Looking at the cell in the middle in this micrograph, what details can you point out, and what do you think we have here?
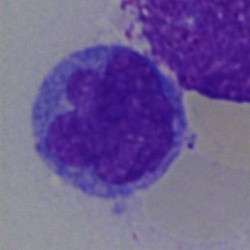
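Look first at the outline: it is round. Now find the nucleus, which fills most of the cell. On its left side you can see a notch cut into it. Around the nucleus, the cytoplasm makes only a narrow rim. This cell is a monocyte.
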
